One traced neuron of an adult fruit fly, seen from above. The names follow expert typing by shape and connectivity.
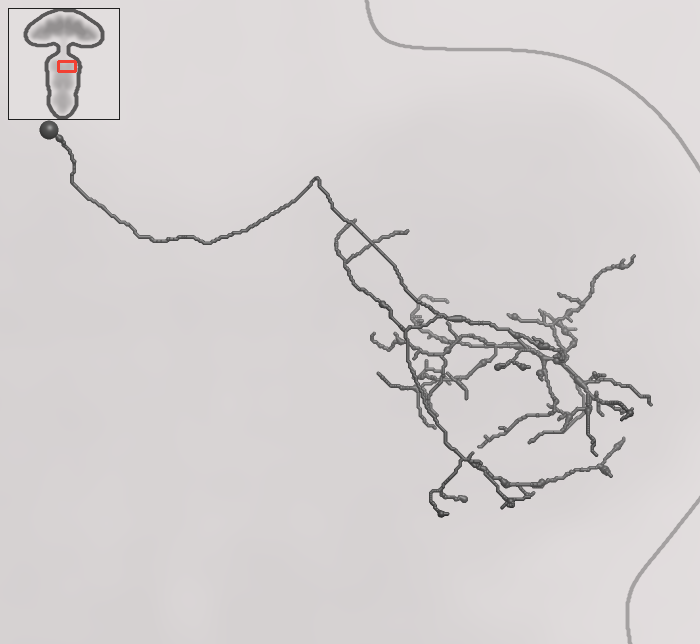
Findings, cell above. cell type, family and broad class: IN14A036; hemilineage 14A; nerve-cord intrinsic neuron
